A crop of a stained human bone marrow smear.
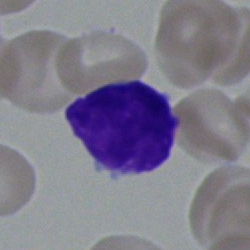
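Lymphocyte, with an irregular, somewhat angular outline rather than a smoothly round one. Its nucleus fills almost the whole cell, and the chromatin is dense and dark purple, with only faint mottling. Cytoplasm appears only as small pale blue tags at the lower edge.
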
